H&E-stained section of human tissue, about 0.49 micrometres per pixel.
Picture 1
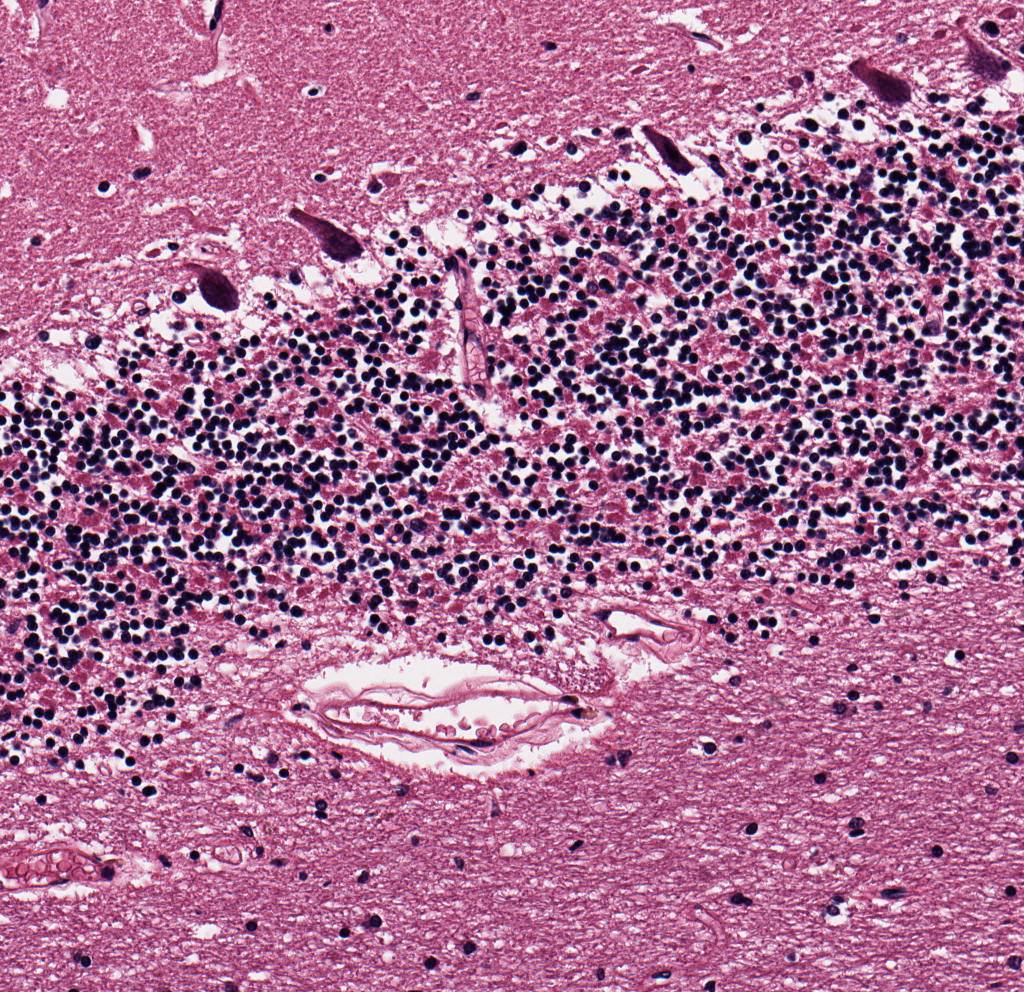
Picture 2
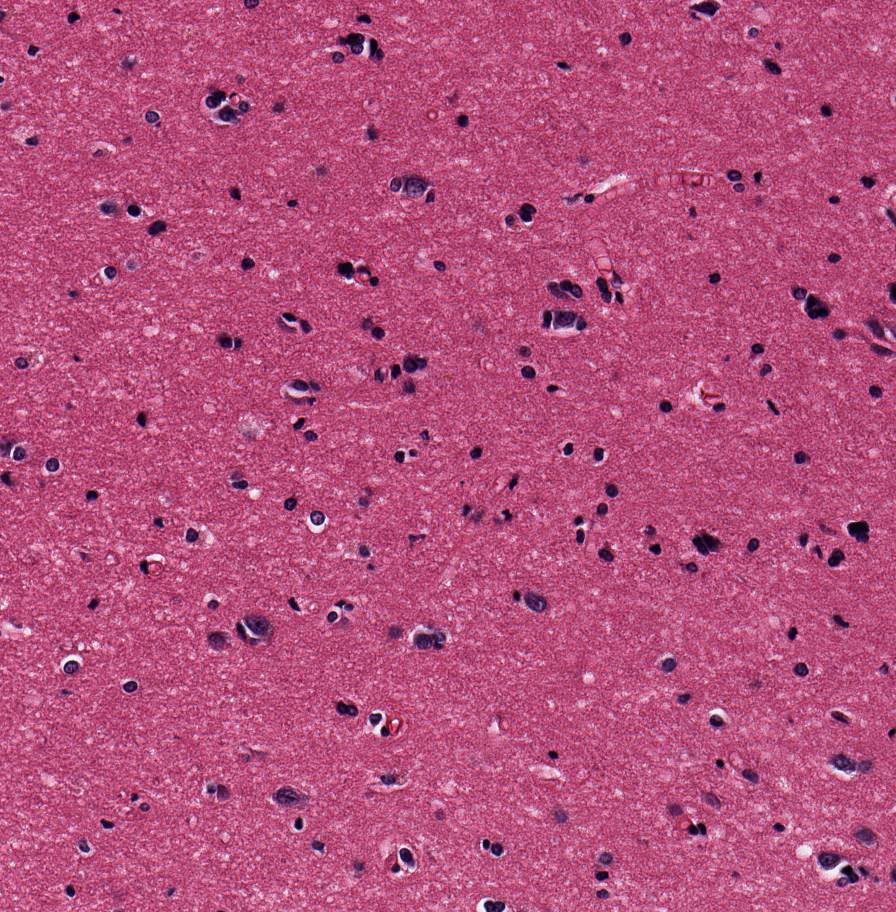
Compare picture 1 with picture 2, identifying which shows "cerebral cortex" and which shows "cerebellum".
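Picture 1: cerebellum. Picture 2: cerebral cortex. Picture 1: a broad diagonal band, from the left edge to the upper right, of densely packed small, round, dark nuclei with very little visible cytoplasm. Above and below it: paler, less cellular pink tissue. A single row of large neurons with dark, flask-shaped bodies lies along the upper edge of the band. Picture 2: nuclei lie singly, scattered fairly evenly. Most are small, round and dark with little visible cytoplasm, and many sit in a narrow clear halo. A few larger cells with dark, somewhat angular nuclei lie among them, e.g. at upper left and left of centre.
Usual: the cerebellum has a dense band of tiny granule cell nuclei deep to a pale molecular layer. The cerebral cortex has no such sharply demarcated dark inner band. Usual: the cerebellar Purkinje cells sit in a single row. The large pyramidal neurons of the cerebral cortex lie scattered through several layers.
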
